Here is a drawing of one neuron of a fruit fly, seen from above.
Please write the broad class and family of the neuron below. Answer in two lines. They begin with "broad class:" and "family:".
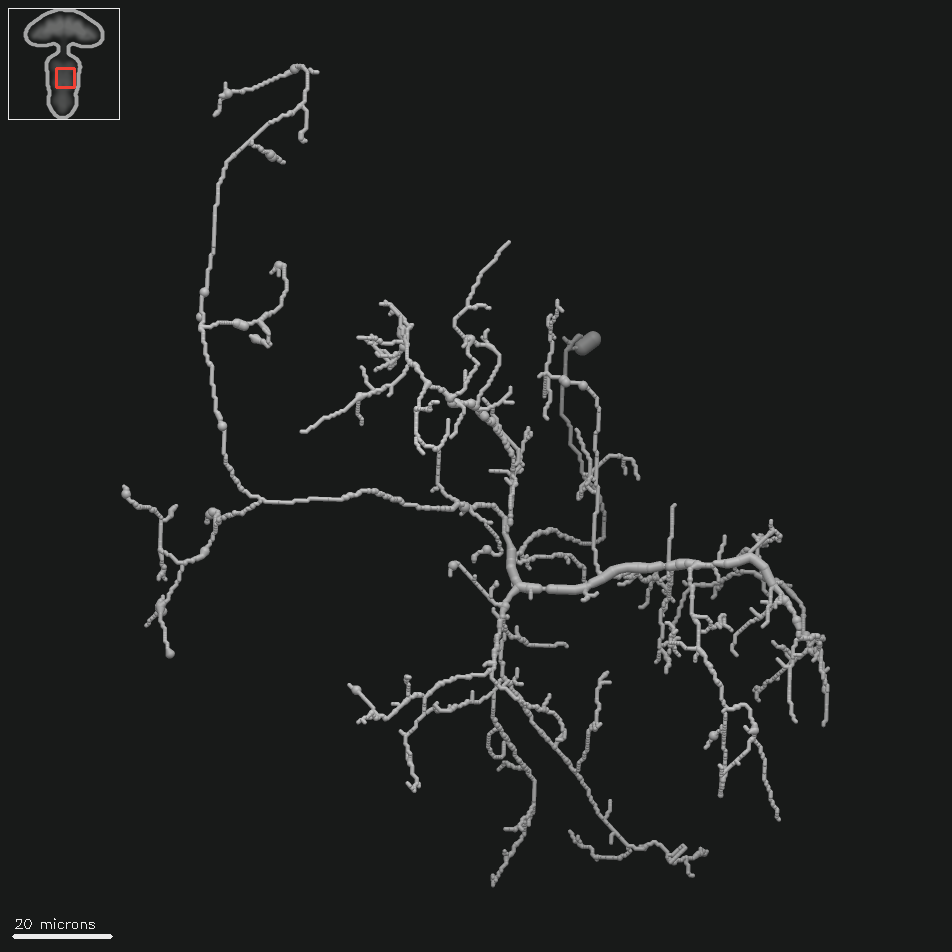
broad class: nerve-cord intrinsic neuron
family: hemilineage 07B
